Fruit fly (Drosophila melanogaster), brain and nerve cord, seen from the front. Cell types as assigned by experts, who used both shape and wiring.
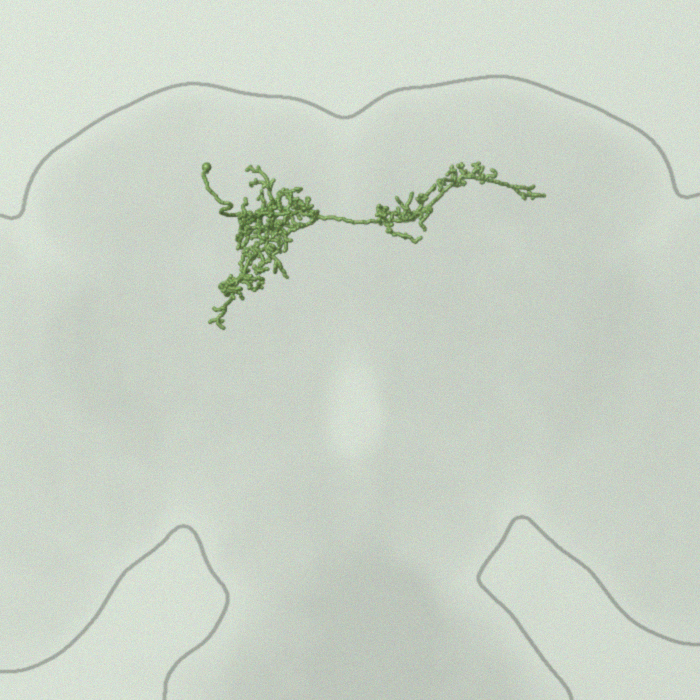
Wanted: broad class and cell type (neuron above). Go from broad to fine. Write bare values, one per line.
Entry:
central-brain intrinsic neuron
CRE009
